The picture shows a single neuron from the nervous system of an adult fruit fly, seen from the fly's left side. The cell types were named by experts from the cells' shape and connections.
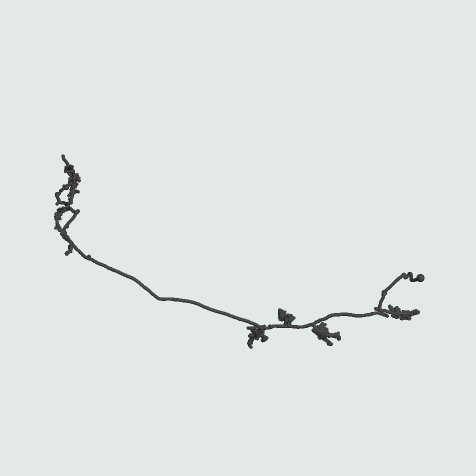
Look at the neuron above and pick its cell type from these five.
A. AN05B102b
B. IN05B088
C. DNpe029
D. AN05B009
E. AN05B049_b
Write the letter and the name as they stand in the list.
A. AN05B102b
